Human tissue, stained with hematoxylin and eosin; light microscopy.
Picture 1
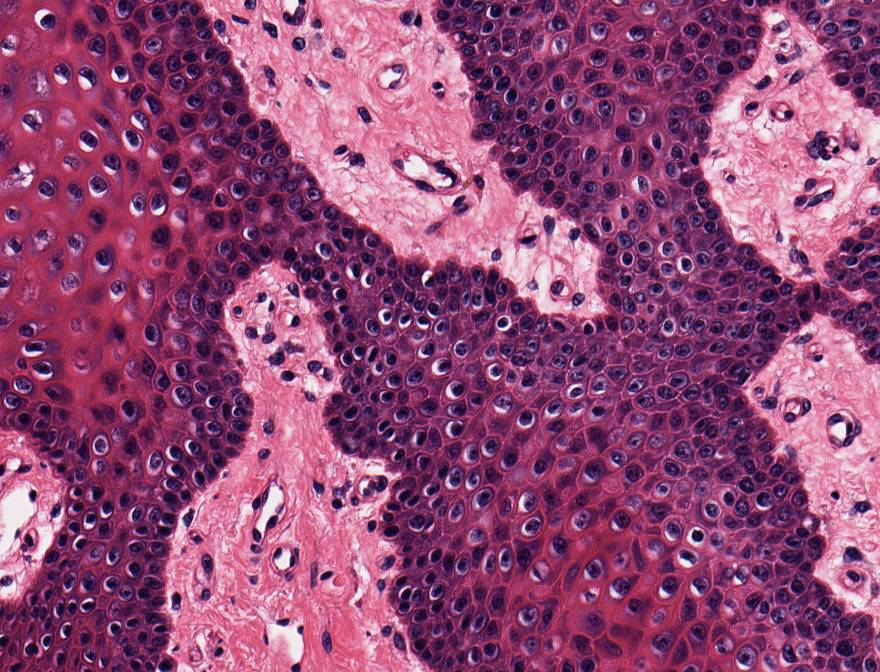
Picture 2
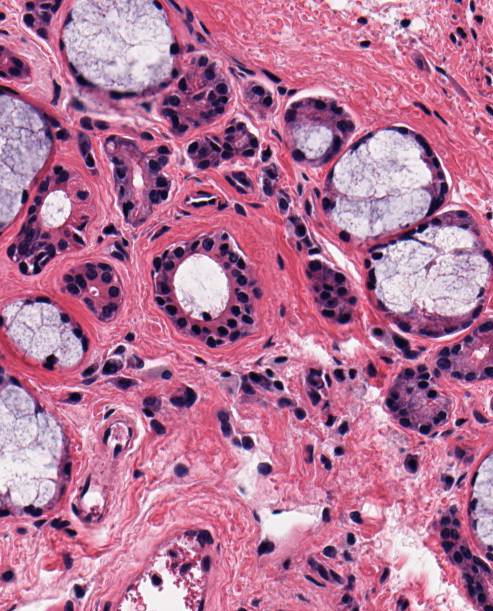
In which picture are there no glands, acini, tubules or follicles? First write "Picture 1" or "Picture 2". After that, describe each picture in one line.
Picture 1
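In picture 1: No glands are present anywhere in the field.
In picture 2: Rounded units distended by pale mucin are scattered through the field and are most numerous along its left and right edges.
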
